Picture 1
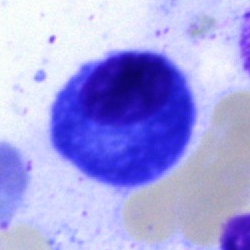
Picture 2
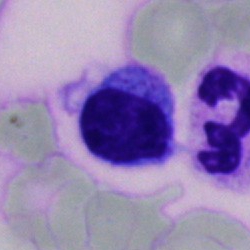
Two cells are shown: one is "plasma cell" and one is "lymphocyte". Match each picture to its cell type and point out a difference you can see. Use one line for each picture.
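Picture 1 – plasma cell. The cytoplasm forms a broad zone below the nucleus.
Picture 2 – lymphocyte. The nucleus fills most of the cell.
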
